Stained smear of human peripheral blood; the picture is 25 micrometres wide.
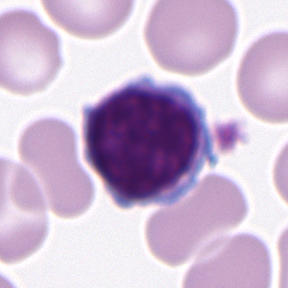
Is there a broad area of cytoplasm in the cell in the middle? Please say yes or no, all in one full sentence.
No, its nucleus occupies most of the cell, with scant cytoplasm.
